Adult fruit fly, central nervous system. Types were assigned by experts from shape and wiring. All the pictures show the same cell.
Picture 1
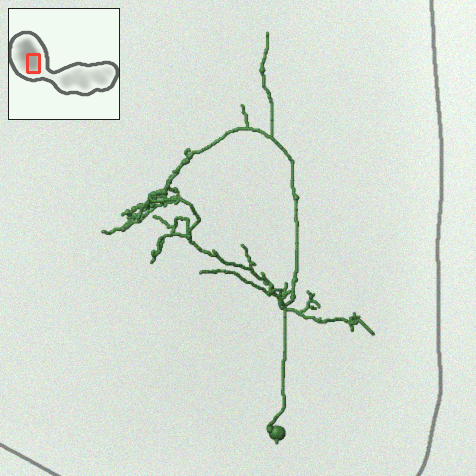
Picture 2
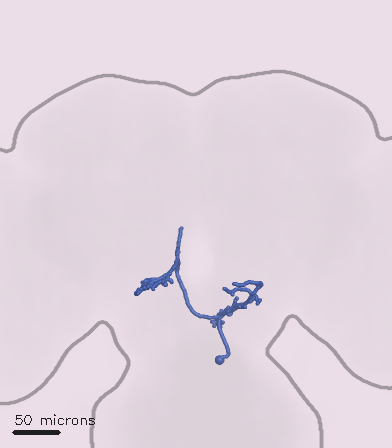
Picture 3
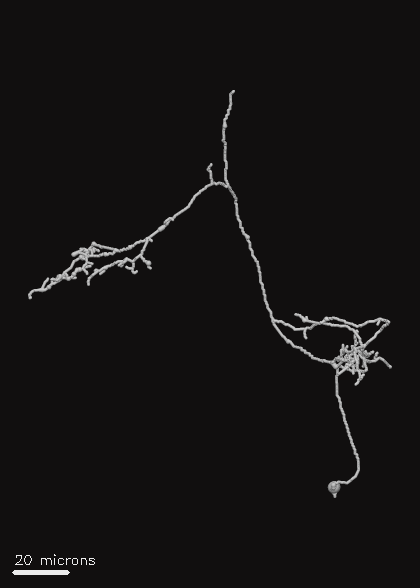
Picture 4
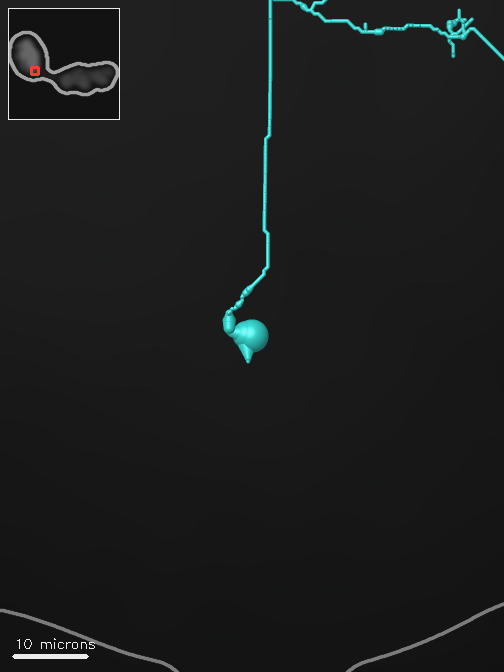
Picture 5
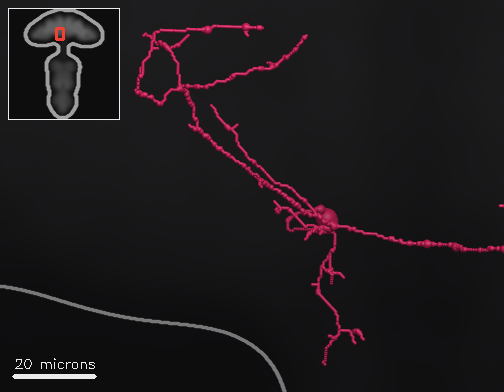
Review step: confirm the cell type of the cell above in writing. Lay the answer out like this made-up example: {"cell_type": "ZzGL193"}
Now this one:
{"cell_type": "AMMC007"}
